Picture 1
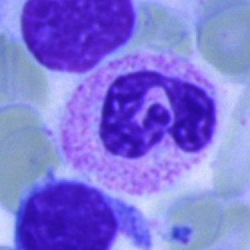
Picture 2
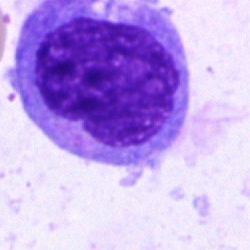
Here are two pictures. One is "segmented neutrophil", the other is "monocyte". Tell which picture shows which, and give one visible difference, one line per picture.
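The cell in picture 1 is a segmented neutrophil. The cytoplasm is abundant and pale, forming a wide rim around the nucleus.
The cell in picture 2 is a monocyte. The nucleus fills most of the cell.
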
